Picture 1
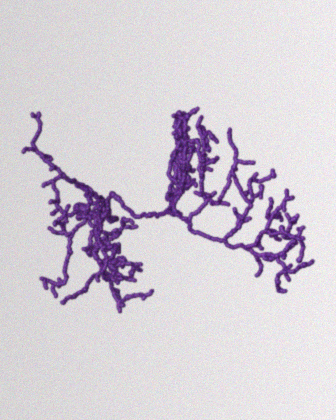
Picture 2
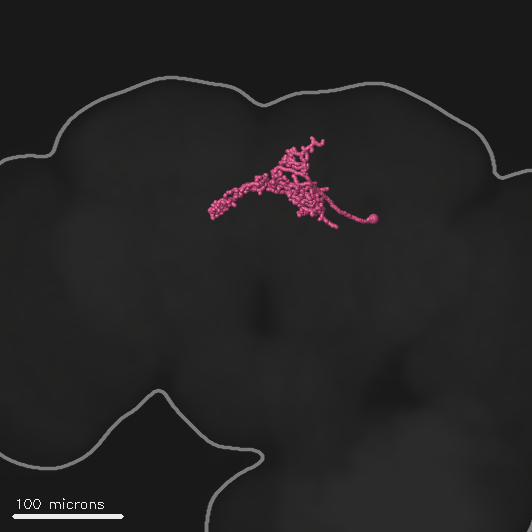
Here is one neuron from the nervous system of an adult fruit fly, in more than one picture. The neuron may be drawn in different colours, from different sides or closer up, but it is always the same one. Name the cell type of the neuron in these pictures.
FB5O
